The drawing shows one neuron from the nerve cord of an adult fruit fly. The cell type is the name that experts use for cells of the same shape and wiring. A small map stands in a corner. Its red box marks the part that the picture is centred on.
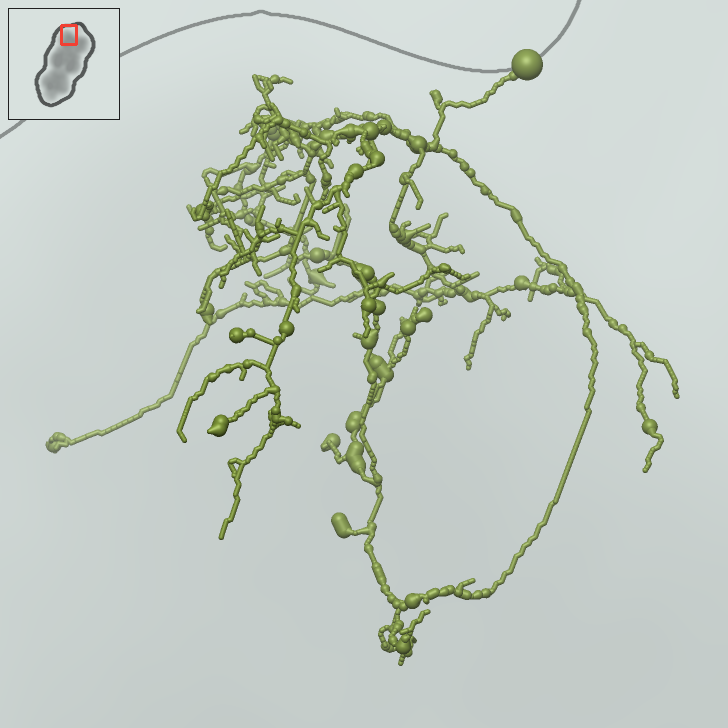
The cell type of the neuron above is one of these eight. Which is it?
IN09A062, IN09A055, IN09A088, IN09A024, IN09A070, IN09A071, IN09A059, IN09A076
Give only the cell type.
IN09A071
